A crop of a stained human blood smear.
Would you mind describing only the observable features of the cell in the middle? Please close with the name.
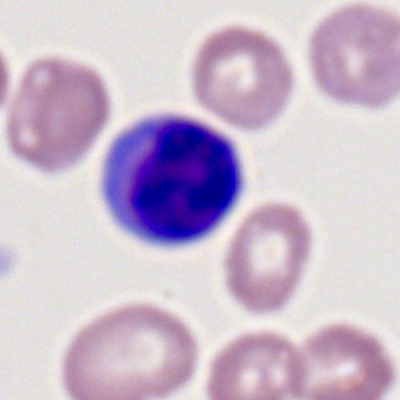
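In this cell the nucleus occupies most of the cell. Its chromatin is dense and coarsely clumped. The cytoplasm is pale blue and forms a thin rim, which is widest on the left side. The cell is a lymphocyte.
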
